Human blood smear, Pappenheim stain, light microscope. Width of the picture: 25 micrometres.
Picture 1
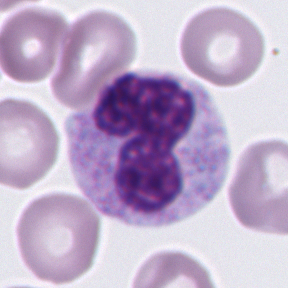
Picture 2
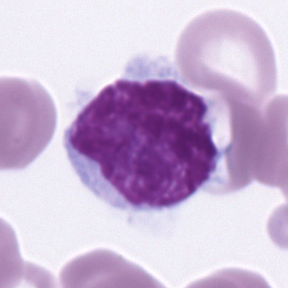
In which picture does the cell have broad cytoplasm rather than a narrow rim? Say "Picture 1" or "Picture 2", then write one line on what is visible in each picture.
Picture 1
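What picture 1 shows: The cytoplasm is abundant and pale lilac.
What picture 2 shows: The cytoplasm is scant and pale greyish blue.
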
